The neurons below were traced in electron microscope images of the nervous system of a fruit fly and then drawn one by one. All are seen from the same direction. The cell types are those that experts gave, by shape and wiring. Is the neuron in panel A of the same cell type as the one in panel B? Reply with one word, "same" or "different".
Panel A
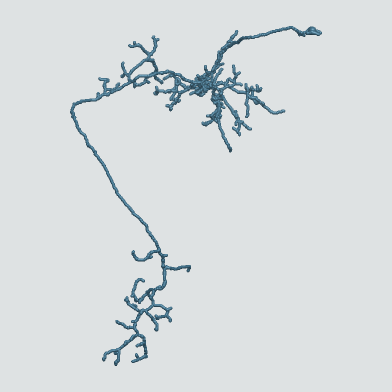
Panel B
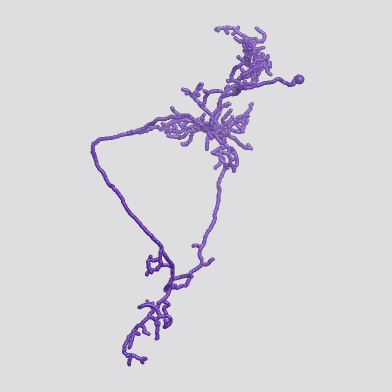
different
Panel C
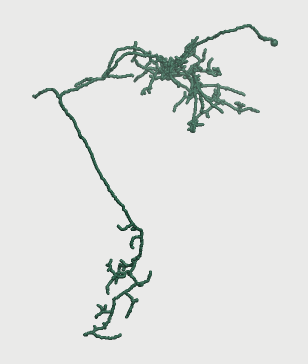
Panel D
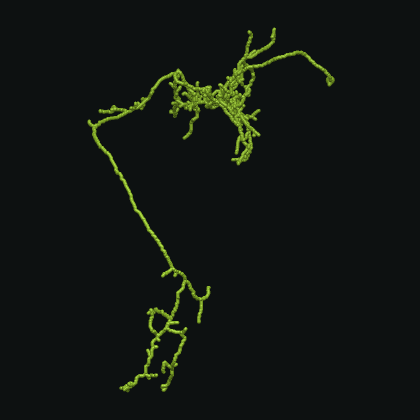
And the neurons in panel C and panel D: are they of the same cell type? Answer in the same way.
different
